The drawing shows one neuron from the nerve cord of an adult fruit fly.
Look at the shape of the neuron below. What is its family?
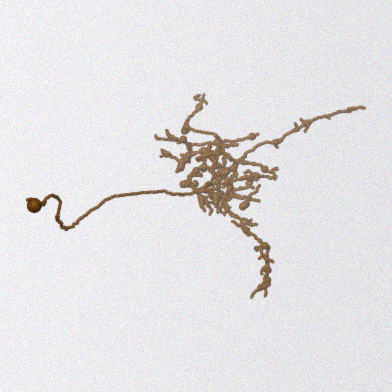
hemilineage 09A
